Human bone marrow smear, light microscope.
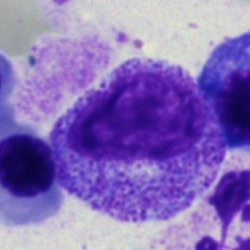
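Myelocyte, the central cell in a stained bone marrow smear. Its outline is roughly oval, with an intact, unbroken edge. The nucleus occupies the upper part of the cell, above a broad band of cytoplasm. That cytoplasm is densely packed with numerous purple granules, and no clear vacuoles are seen.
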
